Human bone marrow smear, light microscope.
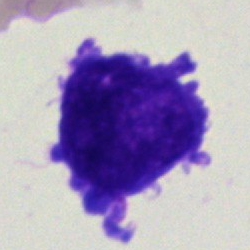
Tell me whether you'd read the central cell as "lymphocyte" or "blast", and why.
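I'd call it a blast. Looking closely, the outline is irregular rather than smooth. Several small knob-like blebs project from its edge, and the largest cluster hangs from the lower edge. The whole cell stains a deep violet-purple.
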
